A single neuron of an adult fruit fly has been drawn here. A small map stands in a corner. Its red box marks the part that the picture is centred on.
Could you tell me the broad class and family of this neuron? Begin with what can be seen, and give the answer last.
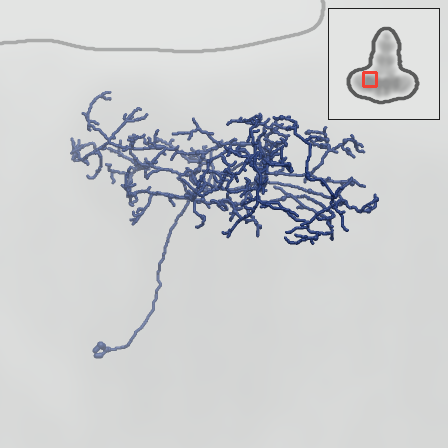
The cell body is at the lower left of the picture. The picture shows dozens of branch ends. It is a central-brain intrinsic neuron. The family is hemilineage LHa1.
